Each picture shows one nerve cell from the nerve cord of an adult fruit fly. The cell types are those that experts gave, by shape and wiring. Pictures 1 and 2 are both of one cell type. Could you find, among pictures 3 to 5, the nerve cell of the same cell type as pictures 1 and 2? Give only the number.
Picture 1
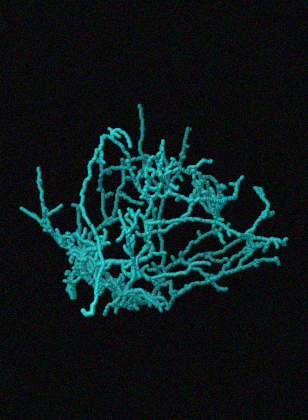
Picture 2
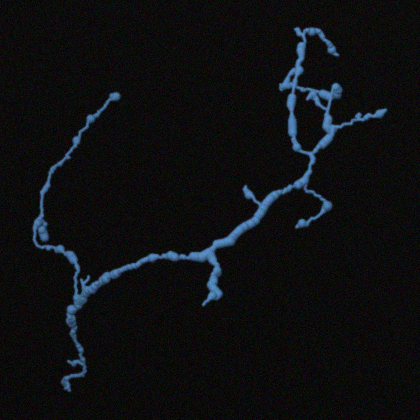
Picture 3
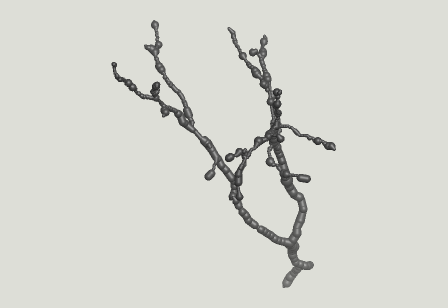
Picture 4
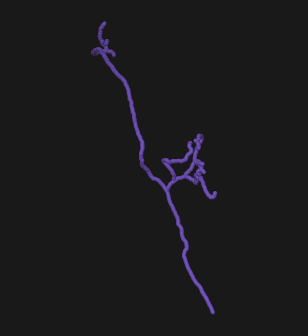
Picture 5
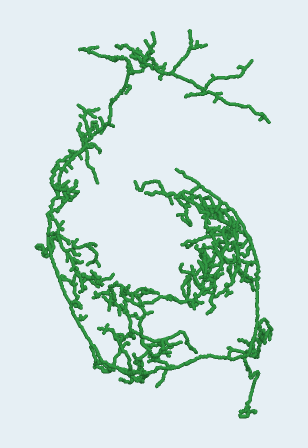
5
